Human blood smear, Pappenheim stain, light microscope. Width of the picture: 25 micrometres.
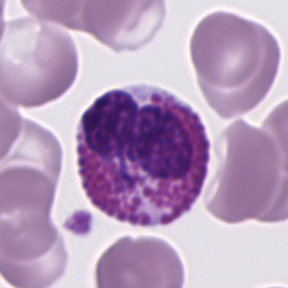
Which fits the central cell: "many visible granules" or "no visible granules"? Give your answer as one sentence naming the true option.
There is a large number of visible granules in the cell's cytoplasm.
